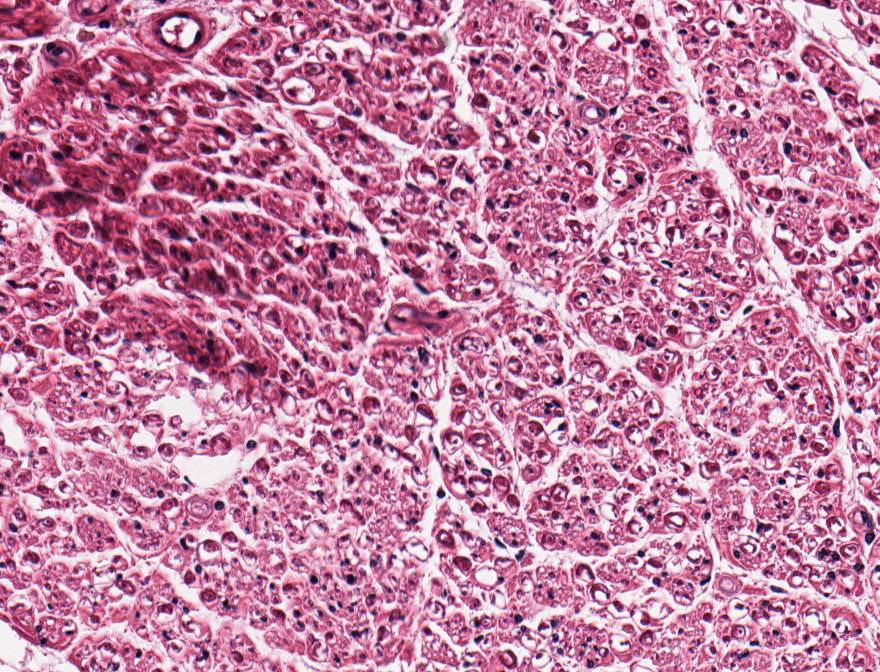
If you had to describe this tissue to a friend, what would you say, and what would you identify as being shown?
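Let me see: small round fibre profiles, cut across, crowd the whole field in polygonal bundles. Many have a small pink central core inside a pale or clear ring. Small dark oval or elongated nuclei are scattered among the fibres throughout. Thin pale connective tissue septa, not broad bands of stroma, separate the bundles. So this is tibial nerve.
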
